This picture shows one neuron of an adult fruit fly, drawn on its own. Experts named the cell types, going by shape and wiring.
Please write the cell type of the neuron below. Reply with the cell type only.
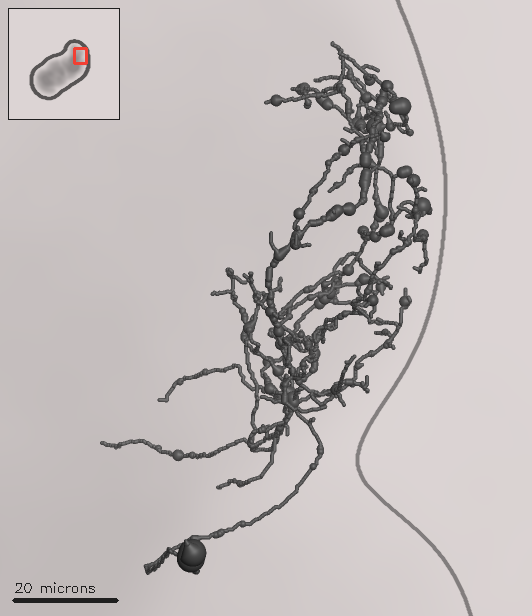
IN14A037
